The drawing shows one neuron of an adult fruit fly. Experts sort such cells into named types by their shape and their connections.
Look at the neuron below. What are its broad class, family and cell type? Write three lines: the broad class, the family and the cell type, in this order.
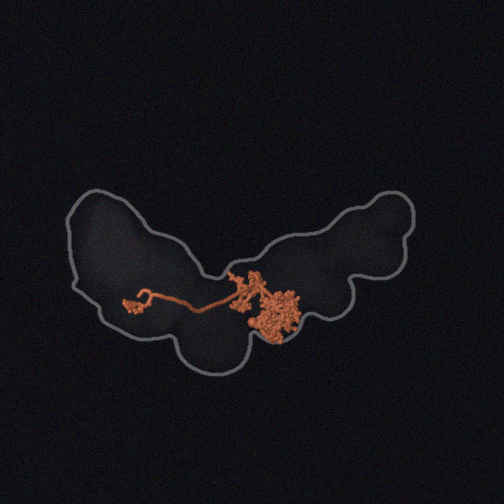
ascending neuron
hemilineage 07B
AN07B015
